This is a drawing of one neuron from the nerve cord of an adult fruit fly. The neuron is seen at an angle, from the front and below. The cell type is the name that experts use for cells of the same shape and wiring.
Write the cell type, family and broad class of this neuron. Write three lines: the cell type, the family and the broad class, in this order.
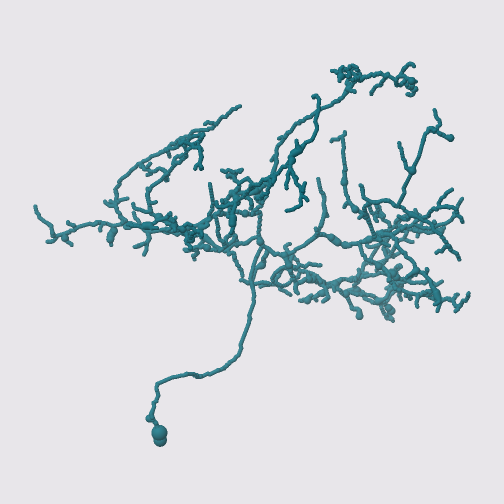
IN00A063
hemilineage 00A
nerve-cord intrinsic neuron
